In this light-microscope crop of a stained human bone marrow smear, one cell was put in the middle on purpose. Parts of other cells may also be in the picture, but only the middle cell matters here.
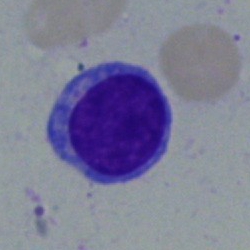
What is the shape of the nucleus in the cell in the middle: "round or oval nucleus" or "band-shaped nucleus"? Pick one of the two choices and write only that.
Round or oval nucleus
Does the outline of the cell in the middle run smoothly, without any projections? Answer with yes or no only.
Yes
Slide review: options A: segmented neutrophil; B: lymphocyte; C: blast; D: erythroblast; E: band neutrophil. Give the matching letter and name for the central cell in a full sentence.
The correct option, B, names the middle cell as a lymphocyte.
